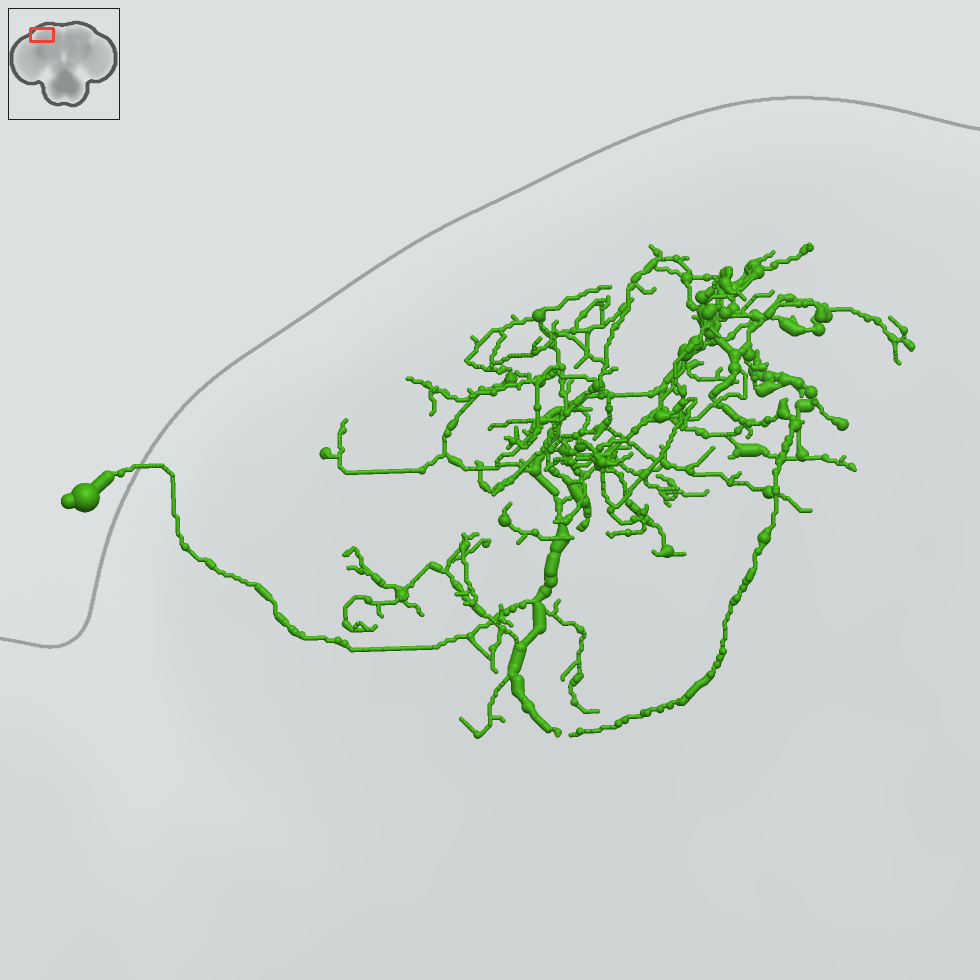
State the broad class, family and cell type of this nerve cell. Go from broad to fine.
central-brain intrinsic neuron; hemilineage SLPal1; SLP012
